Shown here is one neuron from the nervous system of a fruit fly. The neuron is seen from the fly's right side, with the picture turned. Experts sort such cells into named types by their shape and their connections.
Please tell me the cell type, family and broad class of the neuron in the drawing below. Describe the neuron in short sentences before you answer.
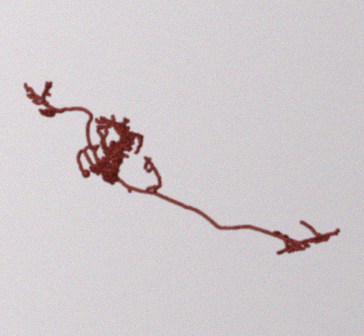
The cell body can be seen on the left of the picture. As drawn here it is wider than it is tall. It is of cell type AN05B096. The family is hemilineage 05B. It is an ascending neuron.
